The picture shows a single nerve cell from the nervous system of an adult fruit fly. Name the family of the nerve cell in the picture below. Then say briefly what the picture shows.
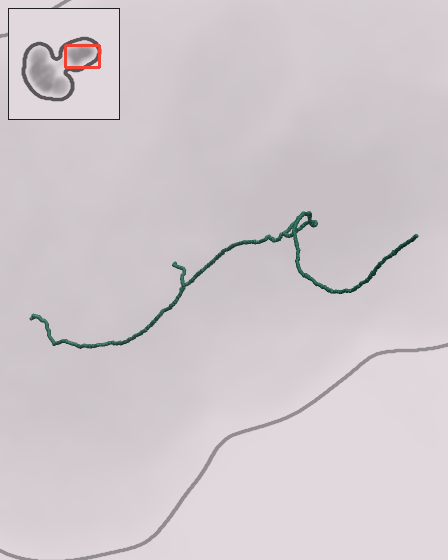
The name of its family is class mechanosensory proprioceptive. This is a sensory neuron entering the nerve cord. The drawing shows no cell body. There are a dozen or fewer branch ends.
